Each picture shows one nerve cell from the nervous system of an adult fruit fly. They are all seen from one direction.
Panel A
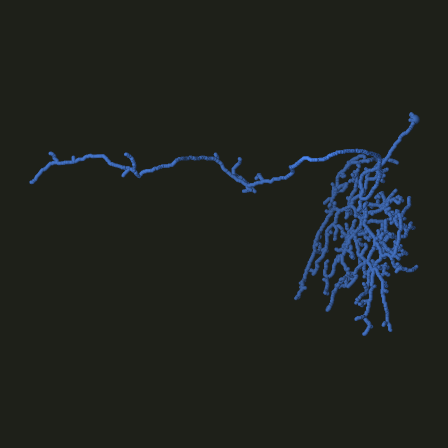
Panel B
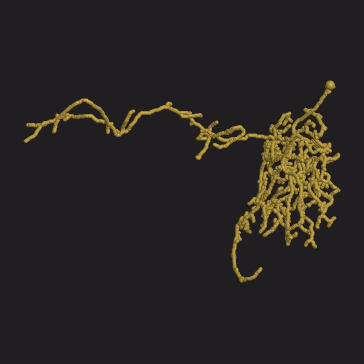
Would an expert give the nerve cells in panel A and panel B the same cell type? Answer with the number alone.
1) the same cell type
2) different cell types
1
